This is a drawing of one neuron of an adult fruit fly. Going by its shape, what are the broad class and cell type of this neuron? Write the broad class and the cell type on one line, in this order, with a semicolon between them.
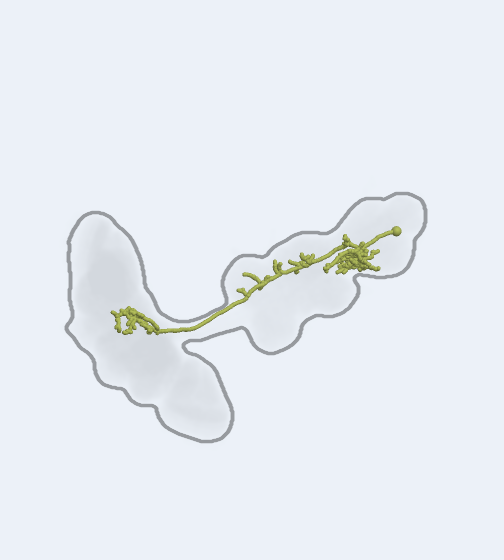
ascending neuron; ANXXX132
